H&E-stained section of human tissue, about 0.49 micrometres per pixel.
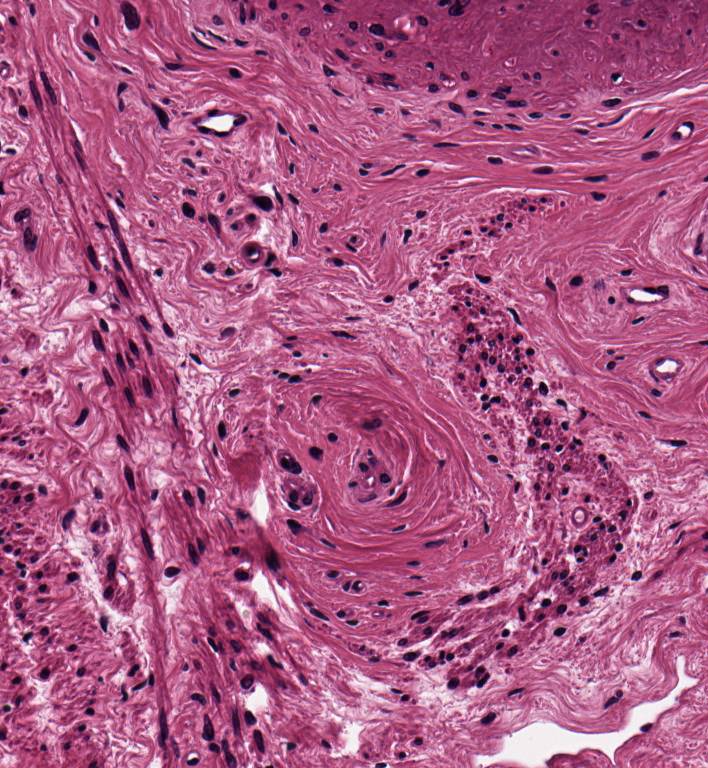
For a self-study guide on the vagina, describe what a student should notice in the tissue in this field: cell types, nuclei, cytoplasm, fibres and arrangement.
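See the centre: spindle cells and fibres wind in a concentric whorl around a small cluster of nuclei. Hugging its right and lower side is a curved band of densely packed small, dark, rounded nuclei. The stroma is dense, deeply pink, wavy collagen with scattered spindle nuclei, and there's no epithelium anywhere.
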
